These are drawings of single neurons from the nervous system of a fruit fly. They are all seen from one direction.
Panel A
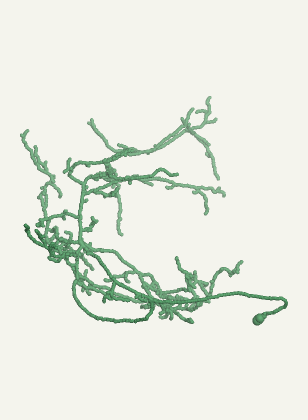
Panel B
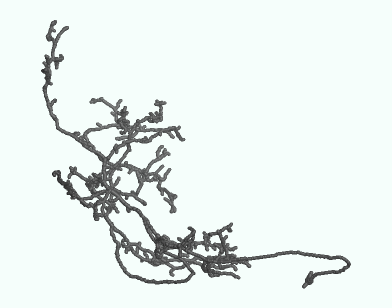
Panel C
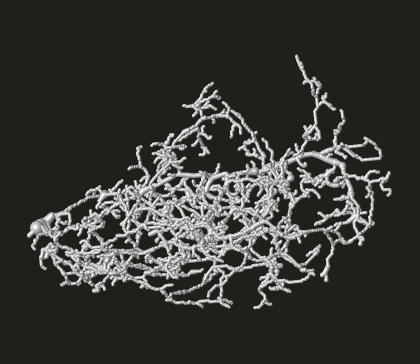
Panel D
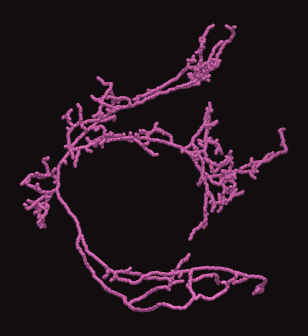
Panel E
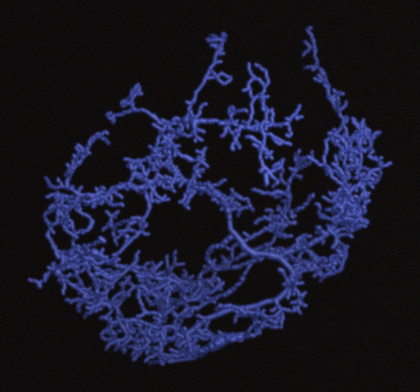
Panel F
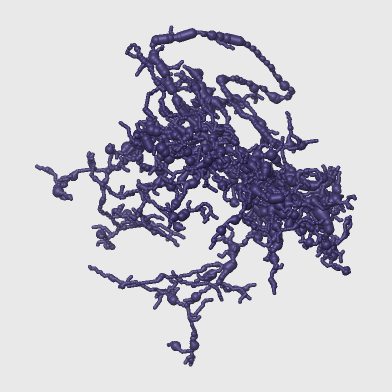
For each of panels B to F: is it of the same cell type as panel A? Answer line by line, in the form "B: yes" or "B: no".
B: yes
C: no
D: yes
E: no
F: no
